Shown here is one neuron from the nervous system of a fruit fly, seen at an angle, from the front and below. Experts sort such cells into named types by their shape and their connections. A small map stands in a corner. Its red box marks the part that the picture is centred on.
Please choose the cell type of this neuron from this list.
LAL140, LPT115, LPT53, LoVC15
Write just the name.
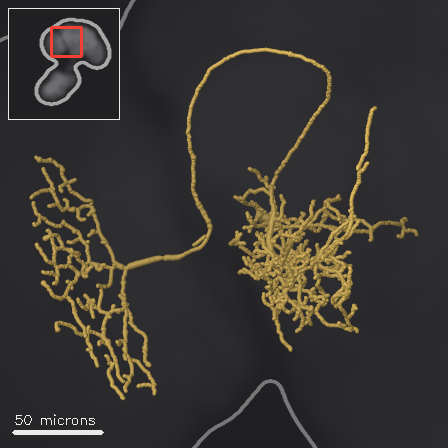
LPT53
